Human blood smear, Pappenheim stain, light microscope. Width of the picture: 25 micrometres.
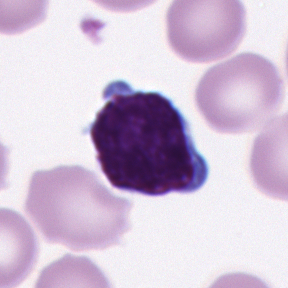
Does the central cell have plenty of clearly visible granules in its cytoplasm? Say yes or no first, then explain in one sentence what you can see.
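No. No granules are seen in the cytoplasm.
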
